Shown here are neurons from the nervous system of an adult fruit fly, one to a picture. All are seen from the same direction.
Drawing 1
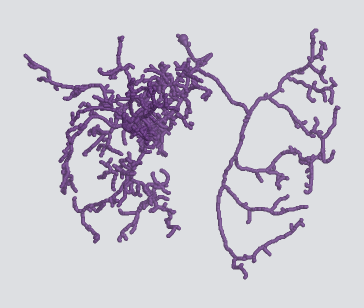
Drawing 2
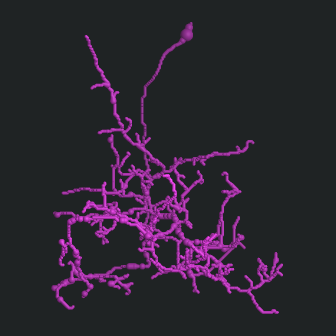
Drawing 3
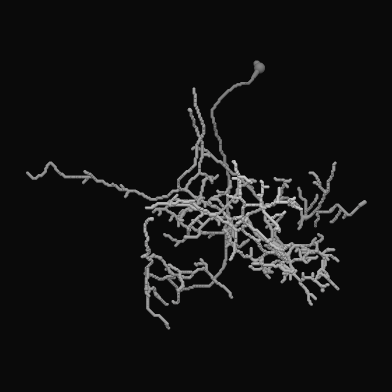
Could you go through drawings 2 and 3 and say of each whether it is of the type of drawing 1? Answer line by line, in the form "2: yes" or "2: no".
2: no
3: no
